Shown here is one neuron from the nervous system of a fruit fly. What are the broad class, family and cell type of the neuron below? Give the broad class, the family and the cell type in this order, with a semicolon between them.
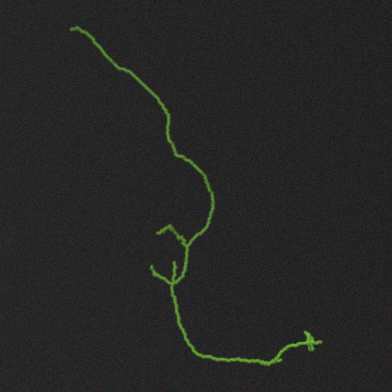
sensory neuron entering the brain; class olfactory; ORN_DM3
